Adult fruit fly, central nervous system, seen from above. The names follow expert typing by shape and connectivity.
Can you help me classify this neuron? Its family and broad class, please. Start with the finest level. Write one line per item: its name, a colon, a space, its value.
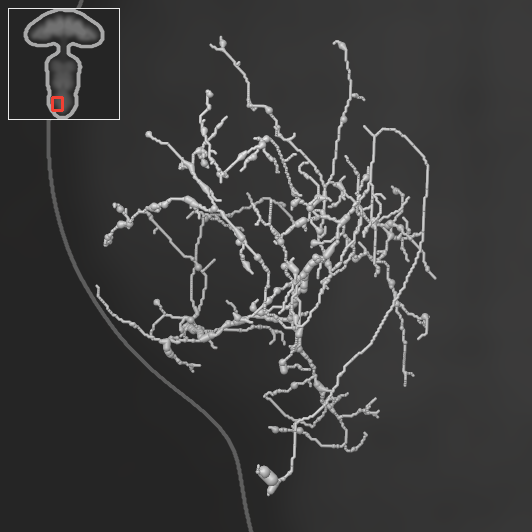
family: hemilineage 03A
broad class: nerve-cord intrinsic neuron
